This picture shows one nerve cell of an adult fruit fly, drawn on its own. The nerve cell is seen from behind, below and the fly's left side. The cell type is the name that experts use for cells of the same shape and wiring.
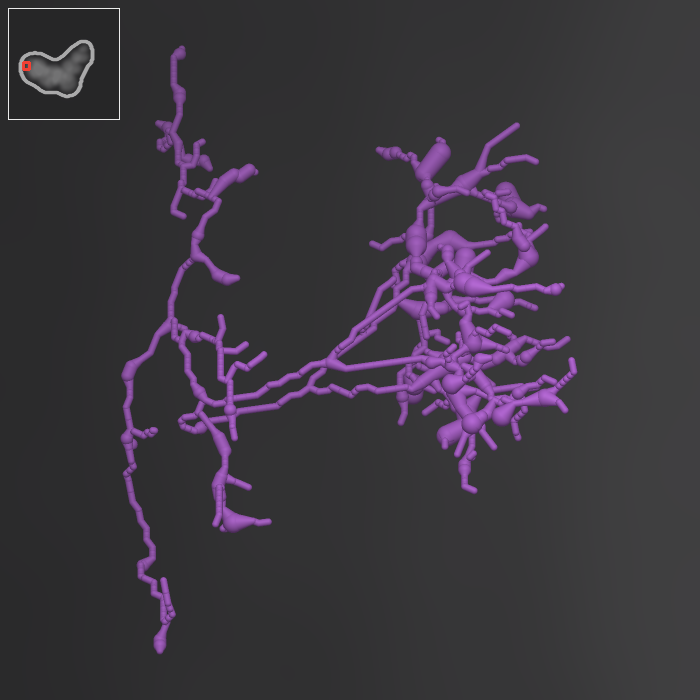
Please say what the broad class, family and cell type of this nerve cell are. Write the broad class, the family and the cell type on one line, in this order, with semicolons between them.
optic-lobe intrinsic neuron; Dm; Dm10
